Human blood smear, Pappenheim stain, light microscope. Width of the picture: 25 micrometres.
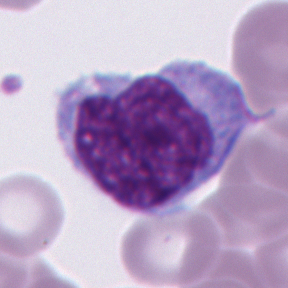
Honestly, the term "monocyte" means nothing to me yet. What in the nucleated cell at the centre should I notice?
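Looking at this monocyte, I start with its size: about 17 by 14 micrometres.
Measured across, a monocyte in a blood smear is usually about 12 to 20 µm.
Both of those figures fall within that range. The nucleus, about 12 micrometres across, is roughly rounded, but there is a shallow notch in its upper edge.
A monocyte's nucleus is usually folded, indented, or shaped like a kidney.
That notch is an indentation of this kind, even though the rest of the outline stays roughly rounded.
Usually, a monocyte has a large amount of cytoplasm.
Here the nucleus fills about 60% of the cell's area and sits toward the left, leaving a wider band of cytoplasm on the right. That cytoplasm is pale grey-blue, and the cell outline is irregular, drawn out into a pointed tail on its right side.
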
